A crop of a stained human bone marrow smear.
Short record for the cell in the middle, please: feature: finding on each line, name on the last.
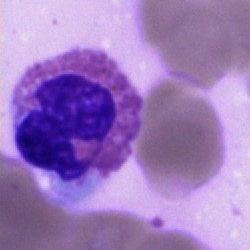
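Shape: roughly round, the edge bumpy and scalloped by the granules
Nucleus: lying toward the left side of the cell
Chromatin: dense and dark purple
Nucleoli: none visible
Cell: eosinophil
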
